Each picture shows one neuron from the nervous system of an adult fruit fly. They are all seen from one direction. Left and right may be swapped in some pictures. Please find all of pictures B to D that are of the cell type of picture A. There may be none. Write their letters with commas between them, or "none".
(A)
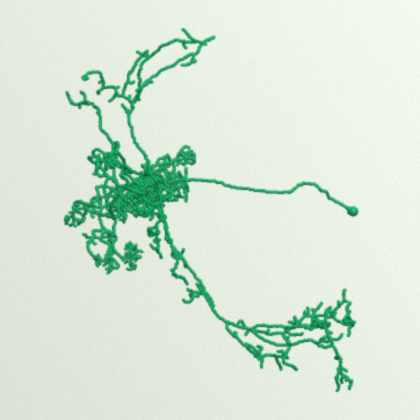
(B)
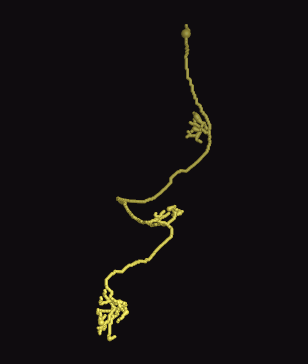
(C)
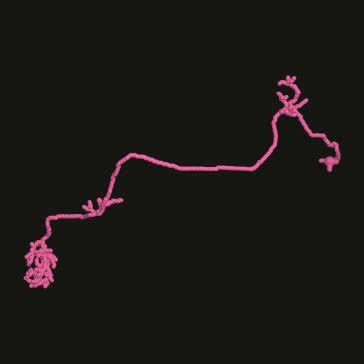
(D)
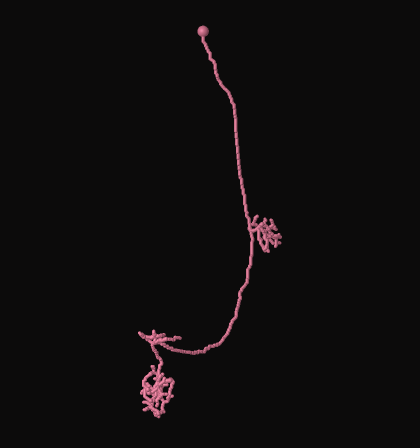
none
